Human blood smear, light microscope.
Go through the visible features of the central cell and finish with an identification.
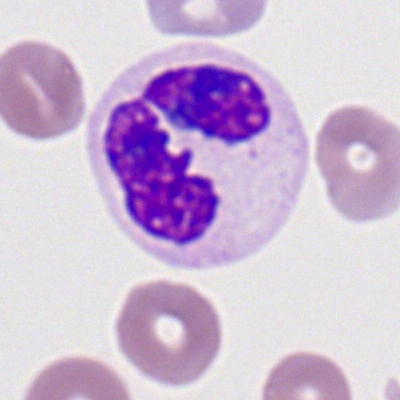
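The cell outline is round and smooth. No nucleoli can be seen in the nucleus. Cytoplasm is plentiful and pale pinkish-lilac, holding only fine, faint granules and no large coarse ones. This is a segmented neutrophil.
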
